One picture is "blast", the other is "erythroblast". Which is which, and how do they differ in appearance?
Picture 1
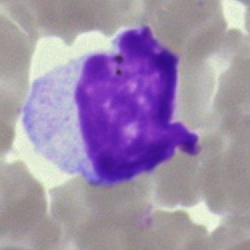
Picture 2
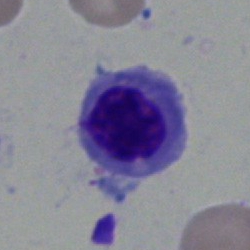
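In picture 1 is a blast; picture 2 shows an erythroblast. Cytoplasm: in the blast it is pale blue and lies mainly on the left side of the cell; in the erythroblast it forms a moderate rim of blue with no visible granules. Nucleus: the blast nucleus has an irregular outline, with a notch at its top edge and a small knob jutting out at the lower right; the erythroblast nucleus sits off-centre toward the left, inside a roughly round cell outline that is slightly uneven at the edge. Chromatin: both stain dark purple, but in the blast it is broken by several small pale spots, with two tiny dark dots near the top of the nucleus, whereas in the erythroblast it is coarsely clumped.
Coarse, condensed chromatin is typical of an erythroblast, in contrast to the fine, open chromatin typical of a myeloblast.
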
